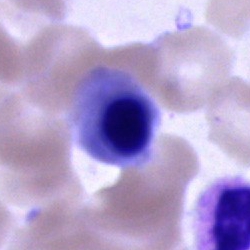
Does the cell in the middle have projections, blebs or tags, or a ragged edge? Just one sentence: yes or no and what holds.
No, what this cell has is a smooth outline, not a rough one.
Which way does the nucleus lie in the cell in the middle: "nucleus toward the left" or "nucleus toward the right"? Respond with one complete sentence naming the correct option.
Its nucleus is located toward the right side of the cell.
